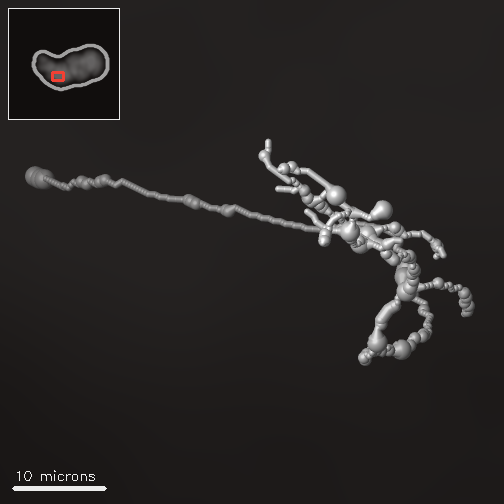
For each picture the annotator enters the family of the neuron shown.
class mechanosensory tactile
